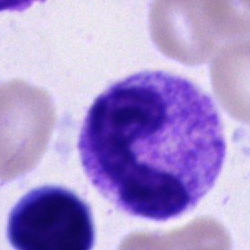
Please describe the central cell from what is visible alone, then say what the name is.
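Look first at the edge: the outline is round and smooth. Now follow the nuclear band, which runs along the left and lower side of the cell. Its chromatin is dark and coarsely clumped, and you won't find any nucleoli in it. This is a band neutrophil.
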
